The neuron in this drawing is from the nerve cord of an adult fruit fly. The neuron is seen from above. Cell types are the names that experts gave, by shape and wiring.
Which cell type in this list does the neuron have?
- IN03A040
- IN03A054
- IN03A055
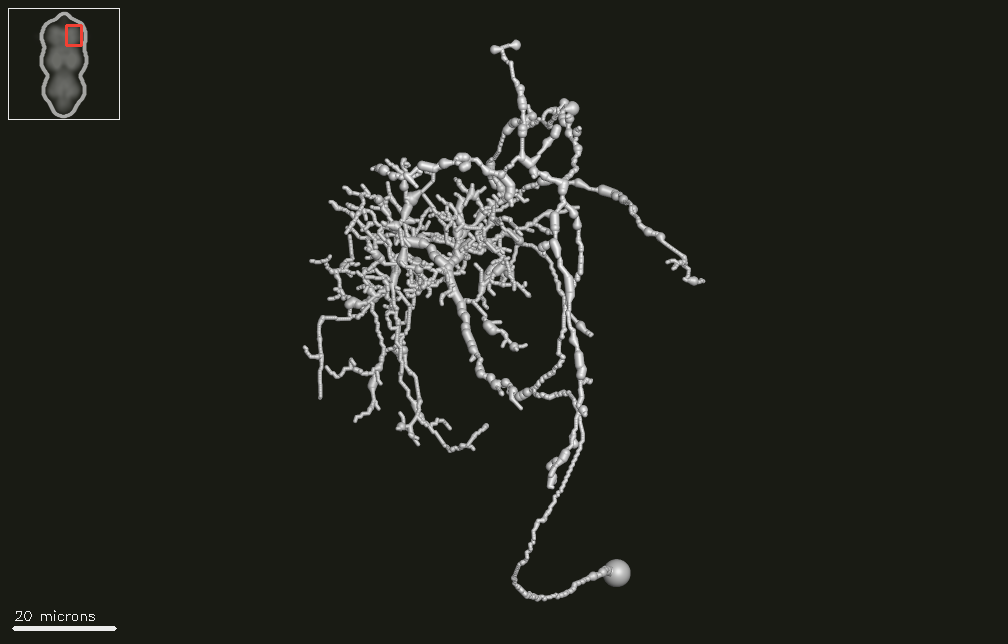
IN03A040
